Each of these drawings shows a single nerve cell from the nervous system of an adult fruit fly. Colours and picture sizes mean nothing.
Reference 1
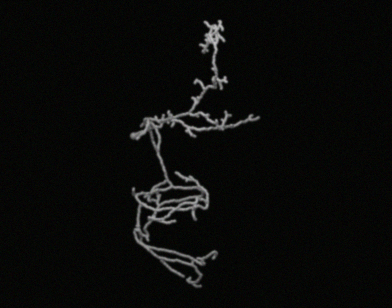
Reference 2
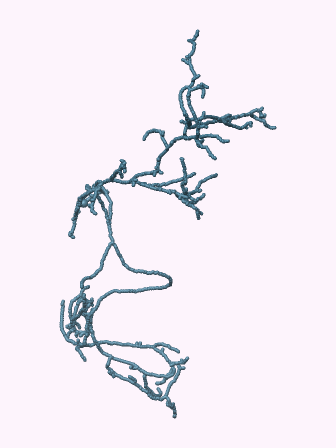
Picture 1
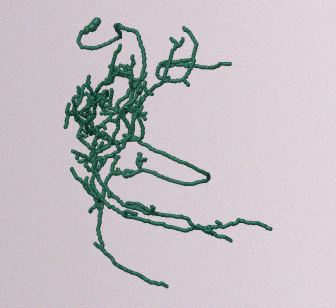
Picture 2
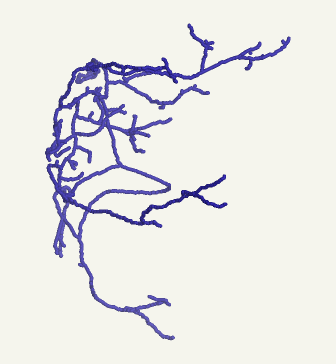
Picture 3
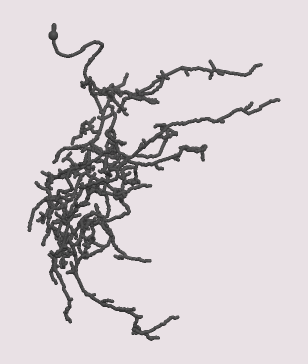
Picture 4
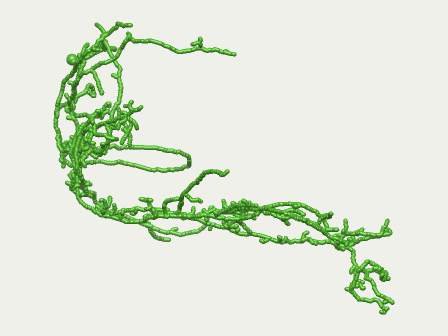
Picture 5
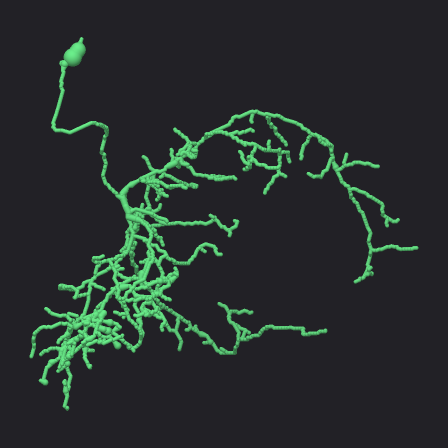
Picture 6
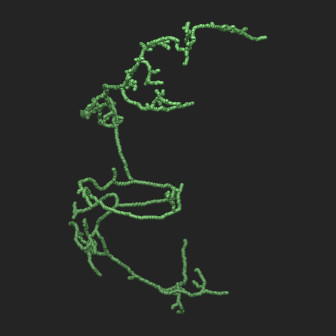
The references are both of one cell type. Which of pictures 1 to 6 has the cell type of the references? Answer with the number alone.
6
